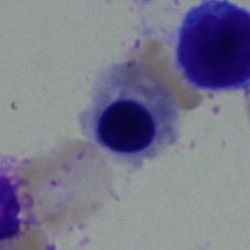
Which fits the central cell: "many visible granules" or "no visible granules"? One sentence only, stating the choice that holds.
The cell's cytoplasm contains no granules that can be seen.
